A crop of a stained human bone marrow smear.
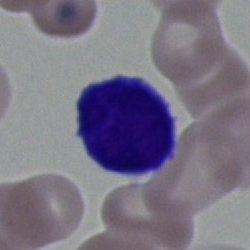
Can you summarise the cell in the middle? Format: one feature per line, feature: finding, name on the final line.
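Shape: roughly round, with a slightly ragged edge
Chromatin: dense deep blue-purple across the whole cell
Nucleoli: none visible
Vacuoles: none visible
Cell: lymphocyte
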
